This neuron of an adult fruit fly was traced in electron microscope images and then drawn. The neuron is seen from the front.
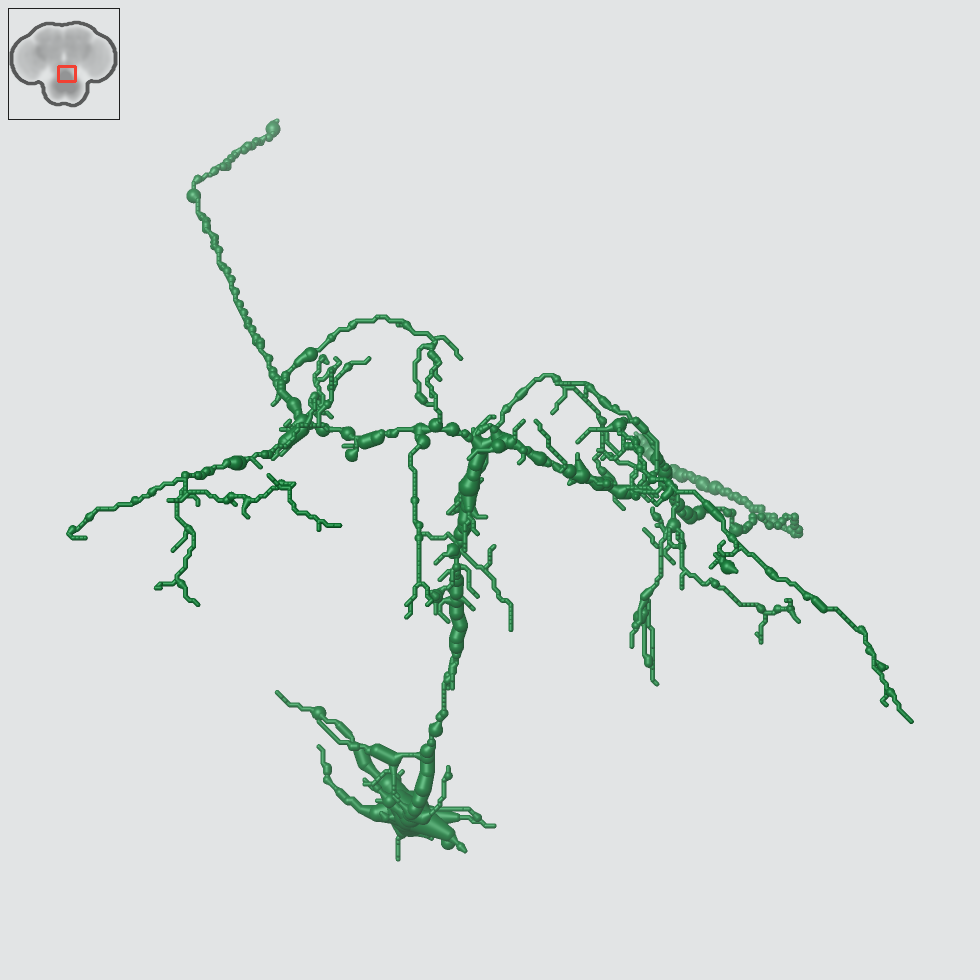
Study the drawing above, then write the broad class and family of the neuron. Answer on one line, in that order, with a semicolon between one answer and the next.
efferent neuron of the nerve cord; hemilineage 00B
